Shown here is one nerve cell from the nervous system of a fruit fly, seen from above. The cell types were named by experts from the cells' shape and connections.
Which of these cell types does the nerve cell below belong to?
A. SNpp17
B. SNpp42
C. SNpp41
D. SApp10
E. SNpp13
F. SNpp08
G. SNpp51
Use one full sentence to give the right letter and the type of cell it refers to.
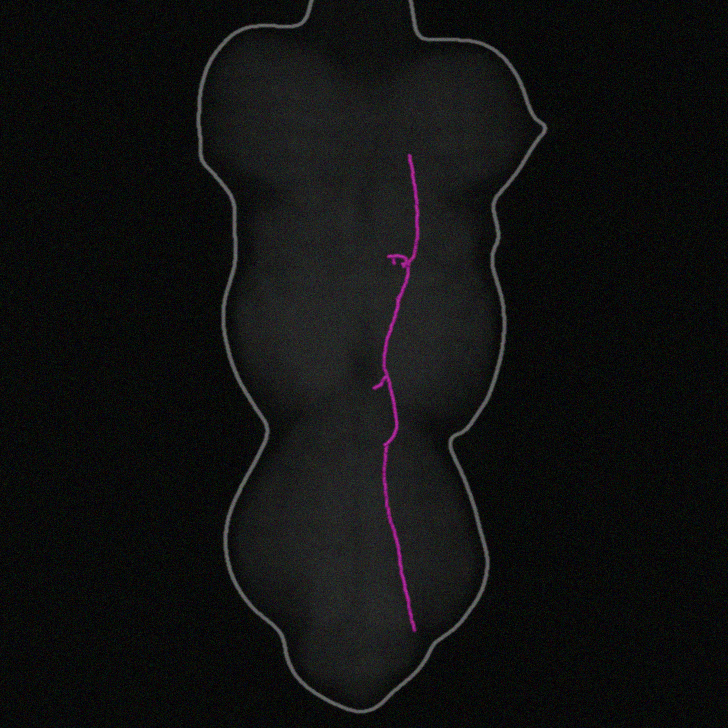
The cell identity of the nerve cell is SNpp42, given in option B.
